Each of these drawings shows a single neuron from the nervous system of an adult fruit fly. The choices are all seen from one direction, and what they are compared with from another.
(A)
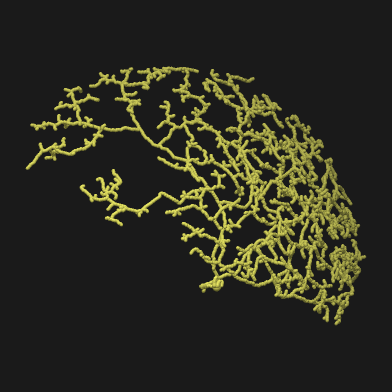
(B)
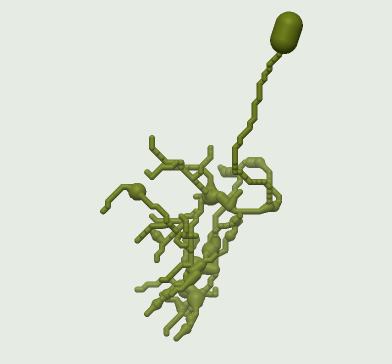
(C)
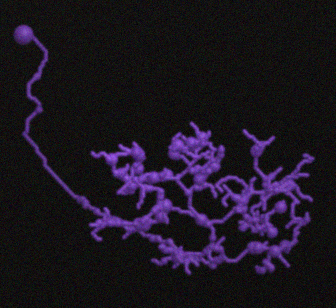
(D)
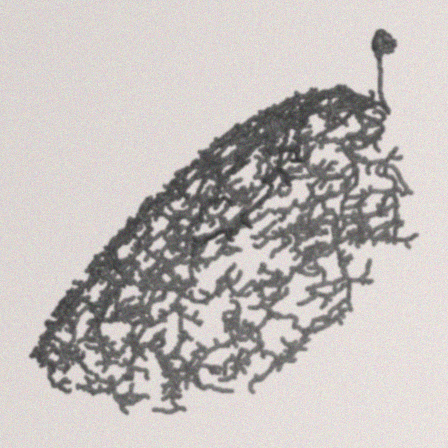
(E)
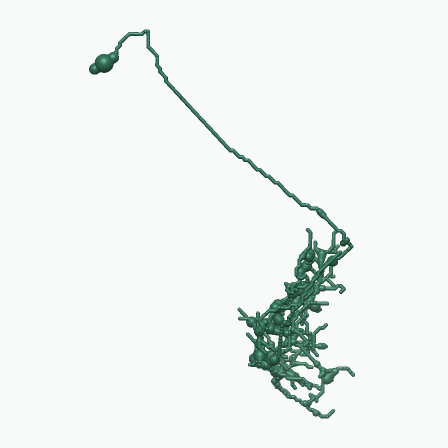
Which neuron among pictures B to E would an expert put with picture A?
D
